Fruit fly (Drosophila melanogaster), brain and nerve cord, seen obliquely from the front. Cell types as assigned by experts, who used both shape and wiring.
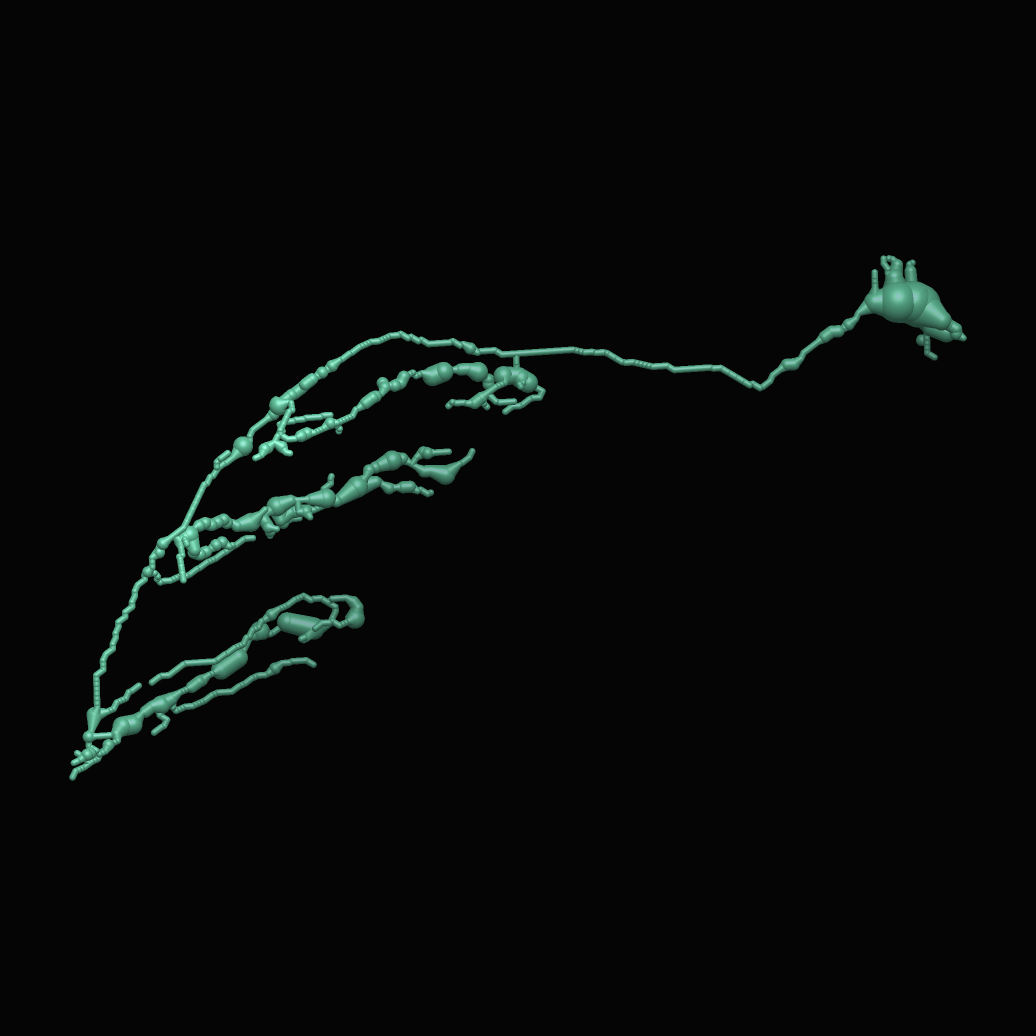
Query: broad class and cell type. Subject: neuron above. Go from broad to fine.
optic-lobe intrinsic neuron; Lai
